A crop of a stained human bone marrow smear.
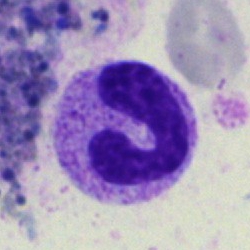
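Band neutrophil in a stained human bone marrow smear. Outline: round and smooth. Chromatin: dense and dark purple, with coarse clumping. Nucleoli: none visible in the nucleus. Cytoplasm: fine pink-violet granules scattered throughout.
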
